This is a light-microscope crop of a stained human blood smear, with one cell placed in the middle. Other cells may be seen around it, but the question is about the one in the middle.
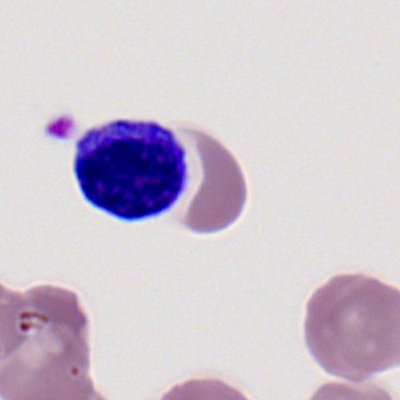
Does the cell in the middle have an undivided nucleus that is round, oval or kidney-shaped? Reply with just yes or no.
Yes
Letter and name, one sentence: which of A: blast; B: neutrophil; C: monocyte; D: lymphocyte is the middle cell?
The one to choose is option D, as the cell in the middle is a lymphocyte.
